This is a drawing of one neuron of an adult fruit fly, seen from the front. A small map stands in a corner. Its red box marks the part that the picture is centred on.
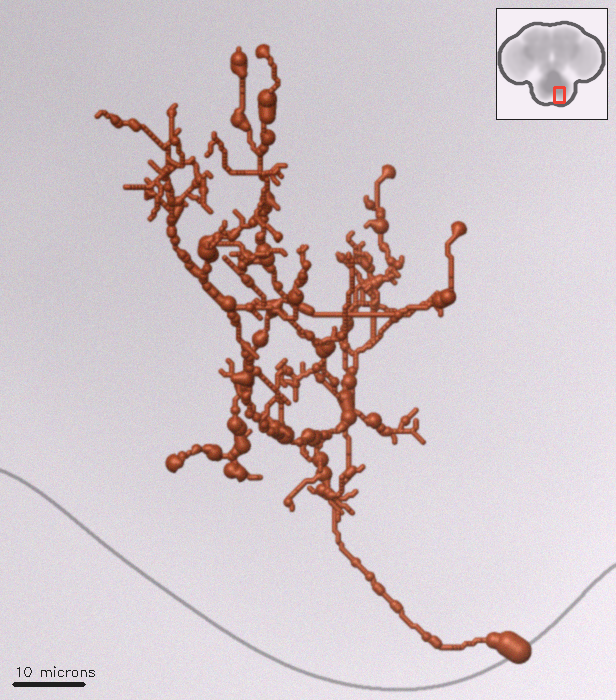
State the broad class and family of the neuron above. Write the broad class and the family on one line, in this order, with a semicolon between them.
nerve-cord intrinsic neuron; hemilineage 20A.22A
